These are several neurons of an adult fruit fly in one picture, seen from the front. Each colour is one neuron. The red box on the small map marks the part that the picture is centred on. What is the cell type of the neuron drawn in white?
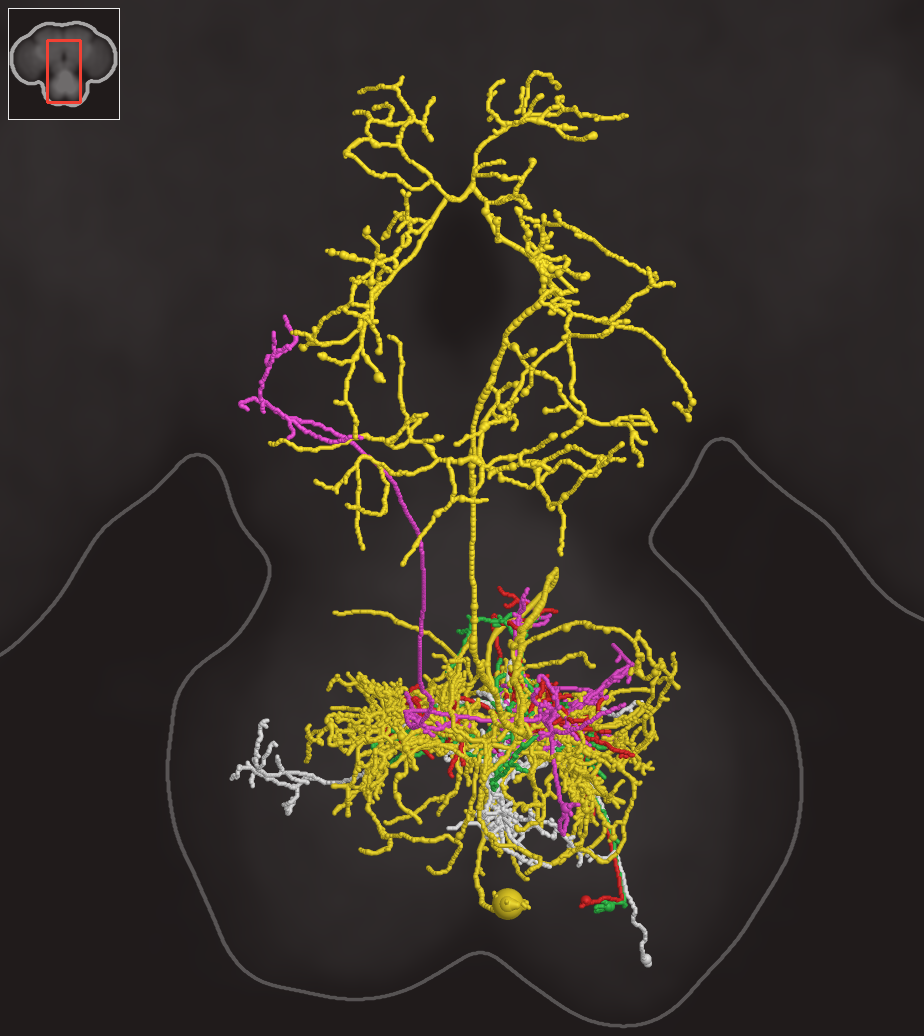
IN07B058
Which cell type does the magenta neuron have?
AN07B116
